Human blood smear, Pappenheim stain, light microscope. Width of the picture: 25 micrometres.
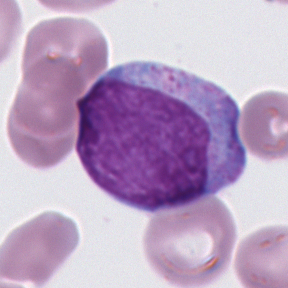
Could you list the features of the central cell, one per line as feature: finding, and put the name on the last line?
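Outline: roughly oval, the edge mostly smooth
Nucleus: off-centre, pushed toward the lower left
Chromatin: fine and evenly spread, not coarsely clumped
Granules: a few, fine, reddish-purple, scattered in the cytoplasm
Name: atypical promyelocyte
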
